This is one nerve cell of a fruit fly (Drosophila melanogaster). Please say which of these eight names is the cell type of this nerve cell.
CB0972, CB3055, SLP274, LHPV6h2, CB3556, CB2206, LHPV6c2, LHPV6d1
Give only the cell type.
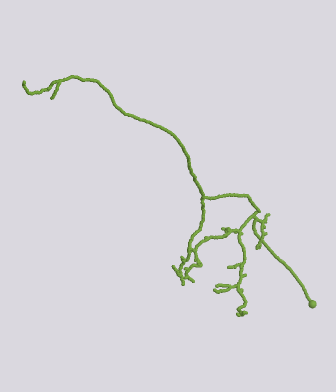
CB3055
